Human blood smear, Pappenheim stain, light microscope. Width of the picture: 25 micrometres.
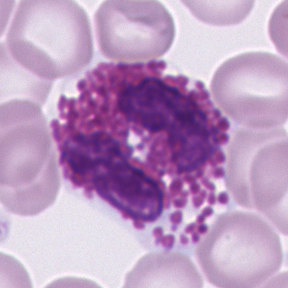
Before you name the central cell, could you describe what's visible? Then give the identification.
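Notice how the nucleus is divided into two large lobes set on a diagonal, one at upper right and one at lower left. Their chromatin is dark purple and coarsely clumped. Now turn to the granules and see that they are fairly uniform in size. The central cell is an eosinophil.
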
